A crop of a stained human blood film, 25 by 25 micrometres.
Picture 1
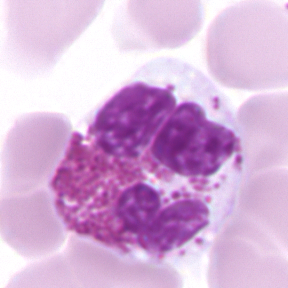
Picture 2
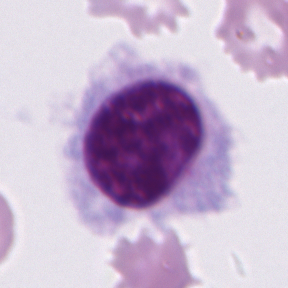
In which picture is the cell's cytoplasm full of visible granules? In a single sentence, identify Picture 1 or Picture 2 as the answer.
Many granules can be seen in the cytoplasm of the cell in picture 1.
